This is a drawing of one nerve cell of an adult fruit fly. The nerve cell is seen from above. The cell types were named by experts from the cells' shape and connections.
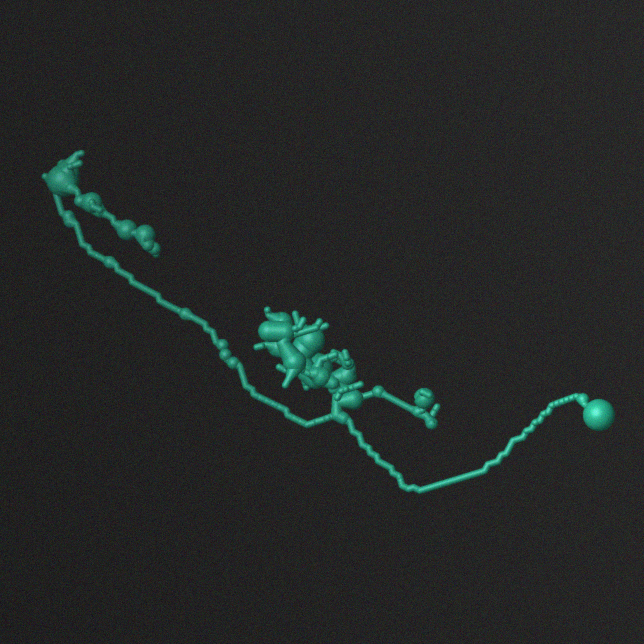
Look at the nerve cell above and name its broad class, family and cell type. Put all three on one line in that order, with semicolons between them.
optic-lobe intrinsic neuron; Mi; Mi9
